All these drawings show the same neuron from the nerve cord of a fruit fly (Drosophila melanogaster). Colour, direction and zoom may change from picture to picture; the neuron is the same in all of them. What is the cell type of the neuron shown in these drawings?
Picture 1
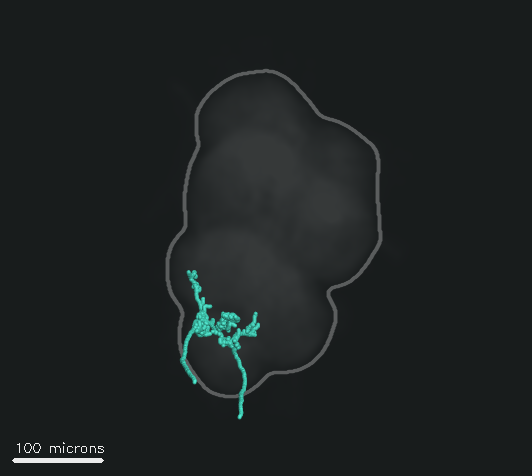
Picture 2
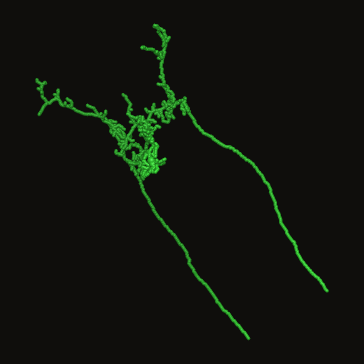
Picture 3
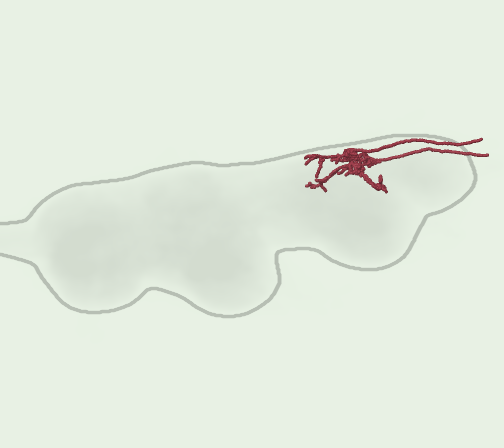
EN00B026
